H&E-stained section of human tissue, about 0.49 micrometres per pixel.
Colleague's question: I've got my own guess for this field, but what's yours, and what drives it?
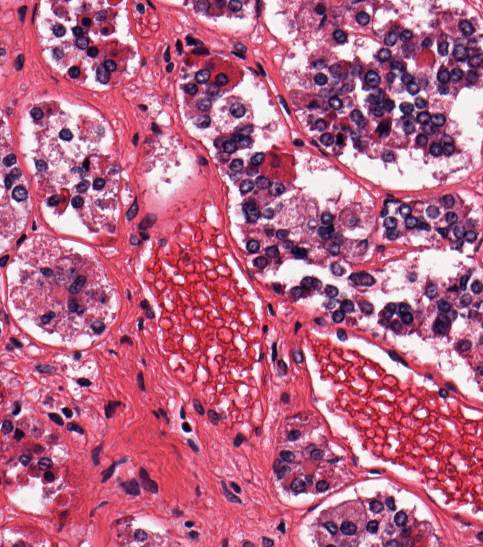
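Field: pars distalis of the pituitary. Rounded to oval closed units of cells, parted by thin strands of pink fibrous tissue.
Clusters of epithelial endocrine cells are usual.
Cells rounded; nuclei round, dark purple; cytoplasm pale, finely granular to vacuolated.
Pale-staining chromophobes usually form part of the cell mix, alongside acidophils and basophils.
Stroma between units holds spindle cells with elongated dark nuclei, widest at lower left. No fat cells in the field.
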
